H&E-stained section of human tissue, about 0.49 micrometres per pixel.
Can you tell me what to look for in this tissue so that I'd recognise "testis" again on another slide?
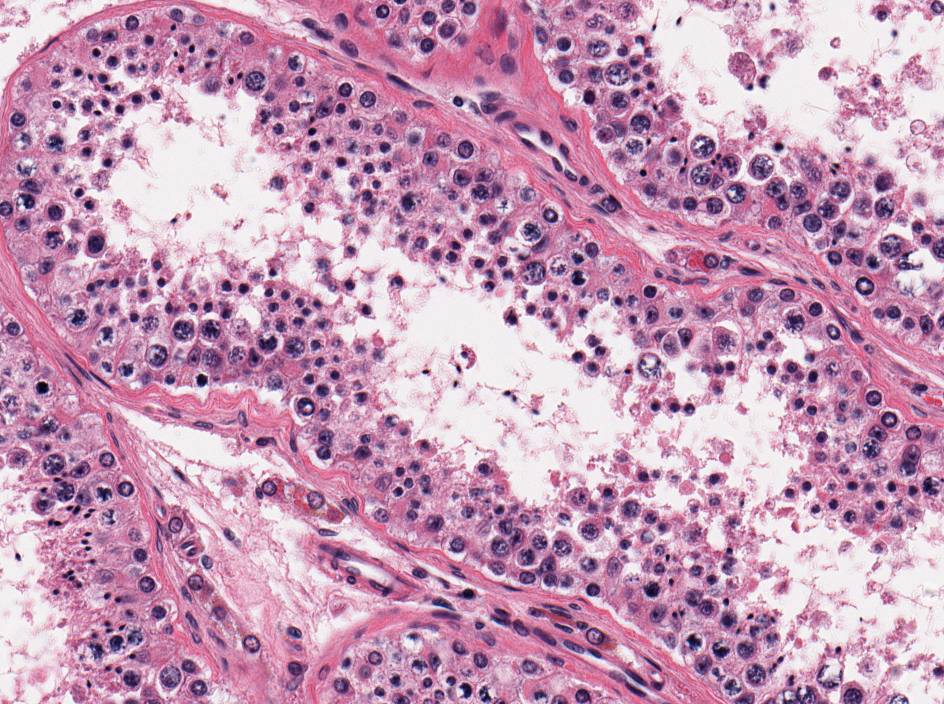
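So this is testis, and what I'm looking at are its tubules. Each one is lined by a stratified epithelium of germ cells, many cell layers thick. In the middle layers I can pick out many large round primary spermatocytes, their nuclei holding coarse, thread-like dark chromatin. Nearer the lumen there are many small round cells with small, dark, round nuclei.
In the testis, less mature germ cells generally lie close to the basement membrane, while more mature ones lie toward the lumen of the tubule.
That layering goes with what I see here, with the primary spermatocytes in the middle layers and the small round cells further toward the lumen. Around each tubule runs a thin band of pink fibrous tissue containing flattened cells with elongated dark nuclei.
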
